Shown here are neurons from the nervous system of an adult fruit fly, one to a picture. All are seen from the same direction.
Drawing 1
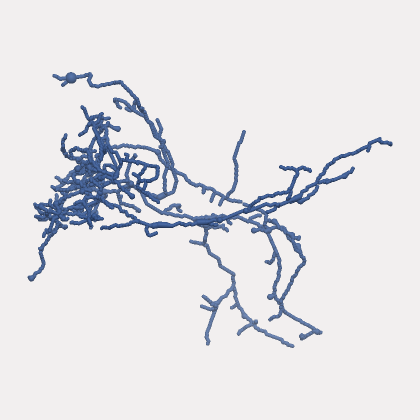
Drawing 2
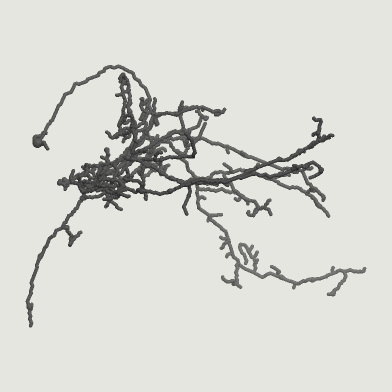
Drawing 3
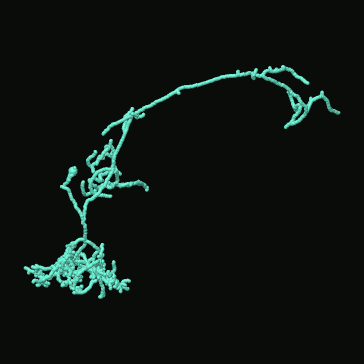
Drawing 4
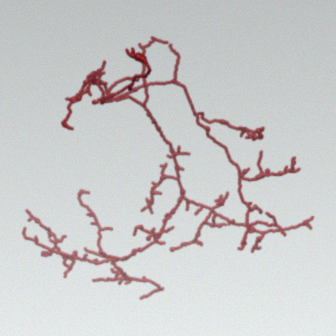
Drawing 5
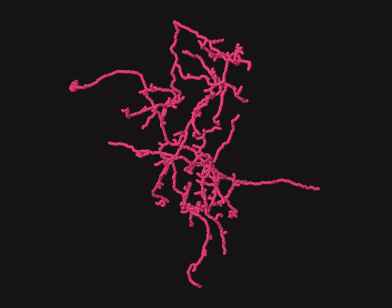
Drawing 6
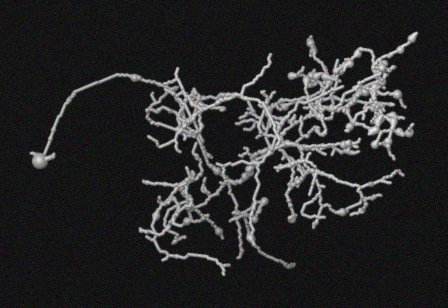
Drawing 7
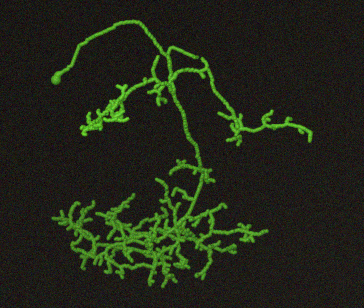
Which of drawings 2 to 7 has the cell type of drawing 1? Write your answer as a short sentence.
Drawing 2 is of the same cell type.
